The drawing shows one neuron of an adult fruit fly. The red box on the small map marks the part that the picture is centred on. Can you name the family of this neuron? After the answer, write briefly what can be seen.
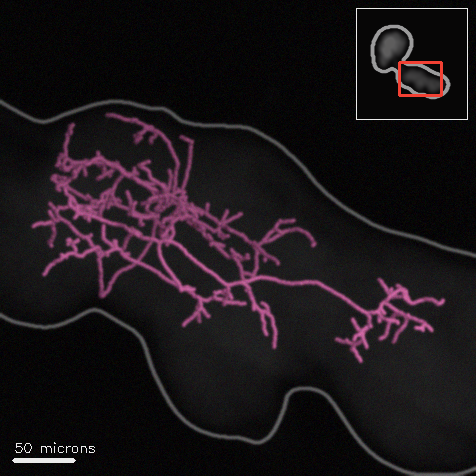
The family is hemilineage 19B. Its broad class is nerve-cord intrinsic neuron. From left to right in the picture it spans about 350 microns. Dozens of branch ends can be seen.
